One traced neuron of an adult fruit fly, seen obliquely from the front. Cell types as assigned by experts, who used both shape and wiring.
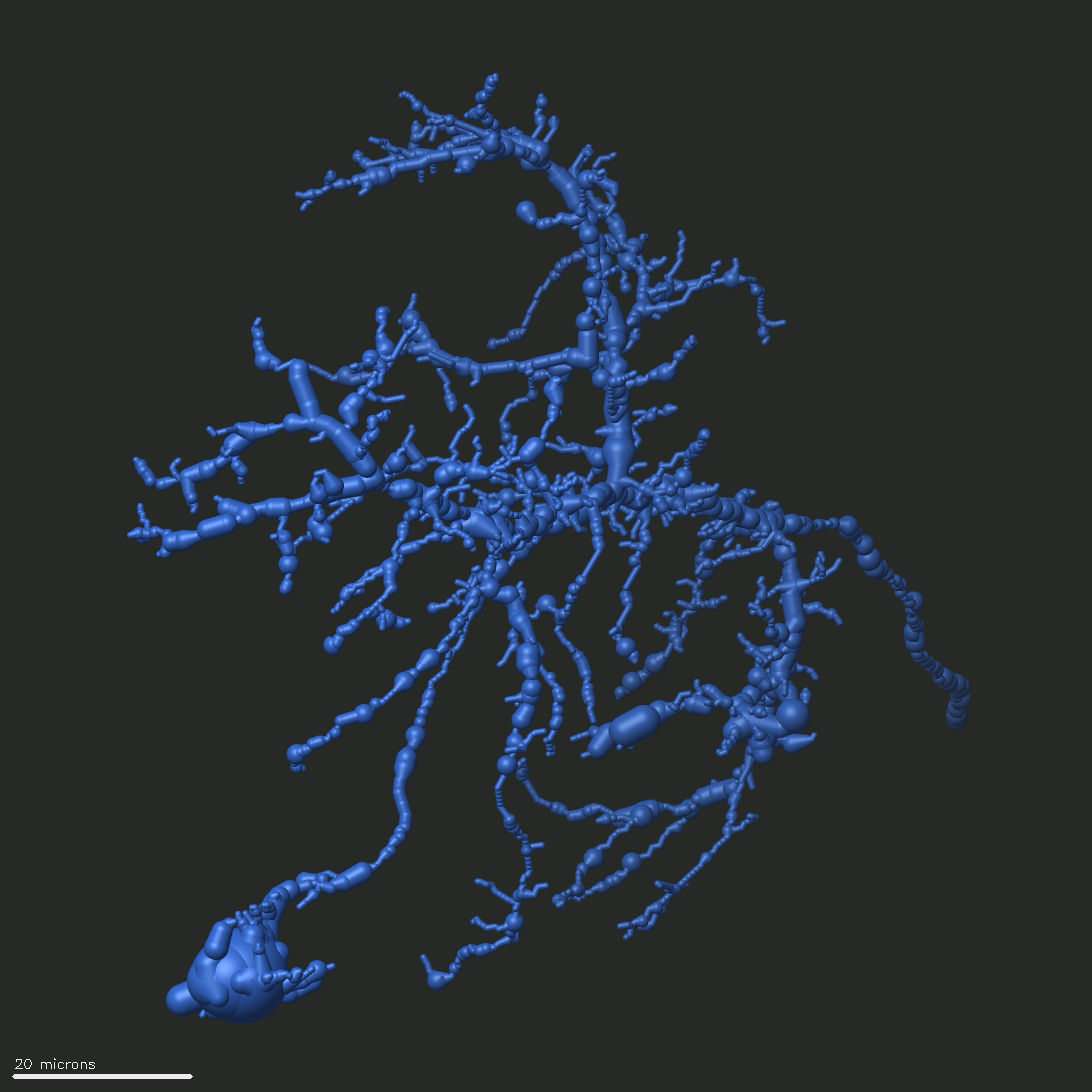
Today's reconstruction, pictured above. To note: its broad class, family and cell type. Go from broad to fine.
motor neuron of the nerve cord; hemilineage 19A; Tr extensor MN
